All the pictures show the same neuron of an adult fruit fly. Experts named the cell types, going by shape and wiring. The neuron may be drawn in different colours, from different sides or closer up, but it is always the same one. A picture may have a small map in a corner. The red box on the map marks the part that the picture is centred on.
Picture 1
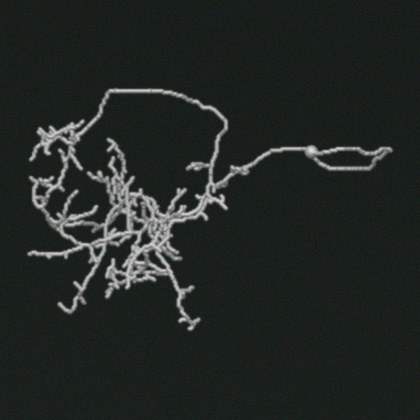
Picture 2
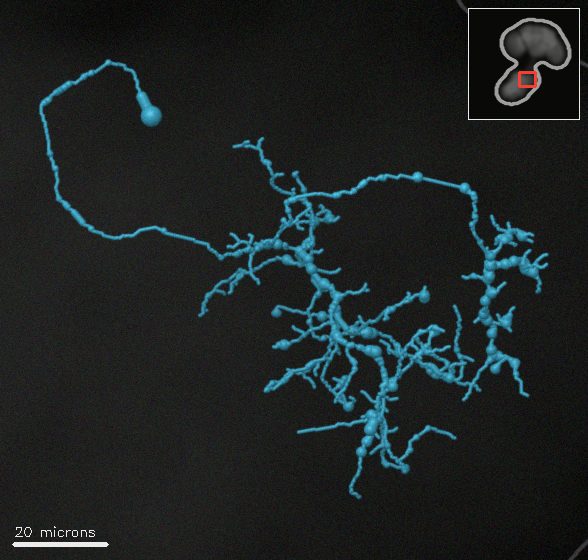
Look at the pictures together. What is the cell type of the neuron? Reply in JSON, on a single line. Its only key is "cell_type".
{"cell_type": "IN01A074"}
